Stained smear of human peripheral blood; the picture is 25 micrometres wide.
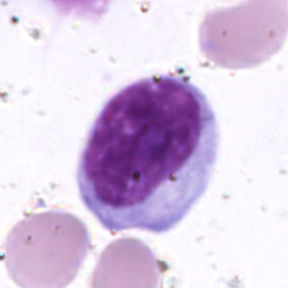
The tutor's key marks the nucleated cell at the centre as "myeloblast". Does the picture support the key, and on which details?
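This cell is a plasma cell, not a myeloblast. Check one, the chromatin: it is dark purple with a patchy, clumped texture.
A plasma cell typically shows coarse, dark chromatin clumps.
The chromatin therefore speaks for plasma cell. Check two, the position of the nucleus: it lies toward the upper left of the cell.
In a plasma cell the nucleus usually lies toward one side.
This position also speaks for plasma cell. Check three, the shape of the nucleus: it is oval, about 12 by 8 micrometres, with a smooth edge and no indentation or lobes, and it fills about 60% of the cell's area.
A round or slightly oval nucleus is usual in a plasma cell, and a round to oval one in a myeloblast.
On shape, both names fit. Check four, the cytoplasm: it shows no coloured granules and no vacuoles.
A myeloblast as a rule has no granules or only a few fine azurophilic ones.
The lack of granules is therefore no argument against myeloblast. Finally, the cell has a smooth oval outline and measures about 15 by 11 micrometres, with two red cells just below it and one to its upper right.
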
